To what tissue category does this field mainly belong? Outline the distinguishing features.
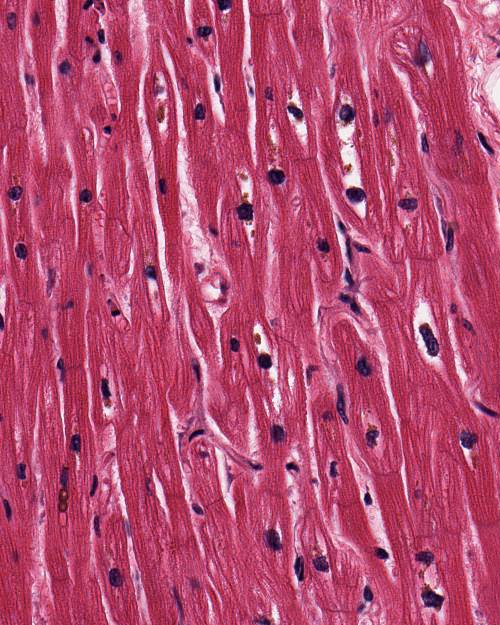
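This field shows myocardium. Its muscle fibres branch and join their neighbours in a network, and each fibre holds oval nuclei in its centre.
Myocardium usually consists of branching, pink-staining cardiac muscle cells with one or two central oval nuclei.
Closely packed and cut lengthwise, the fibres run roughly from top to bottom, their deep pink cytoplasm showing fine lengthwise fibrils.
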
